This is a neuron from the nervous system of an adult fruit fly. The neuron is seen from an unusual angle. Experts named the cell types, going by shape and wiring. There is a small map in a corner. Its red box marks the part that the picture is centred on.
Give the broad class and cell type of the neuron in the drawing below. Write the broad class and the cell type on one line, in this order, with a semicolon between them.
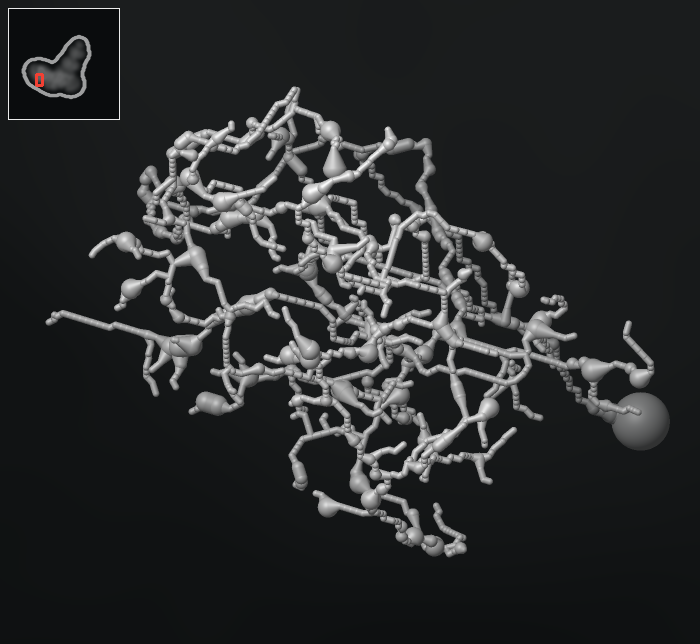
central-brain intrinsic neuron; CB2518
